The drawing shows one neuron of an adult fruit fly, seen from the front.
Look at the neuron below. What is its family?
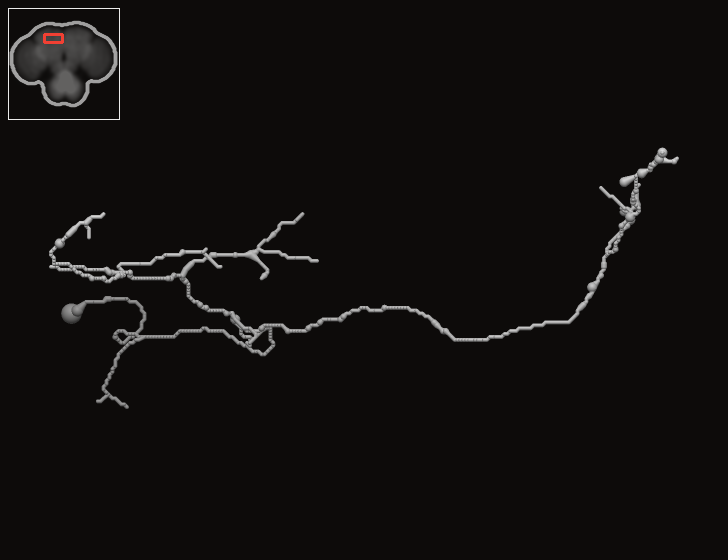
hemilineage CLp2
